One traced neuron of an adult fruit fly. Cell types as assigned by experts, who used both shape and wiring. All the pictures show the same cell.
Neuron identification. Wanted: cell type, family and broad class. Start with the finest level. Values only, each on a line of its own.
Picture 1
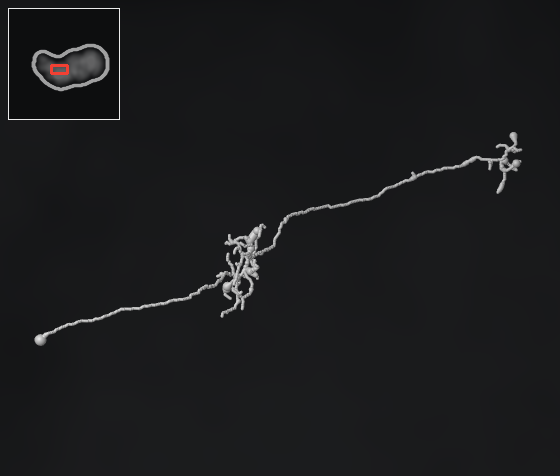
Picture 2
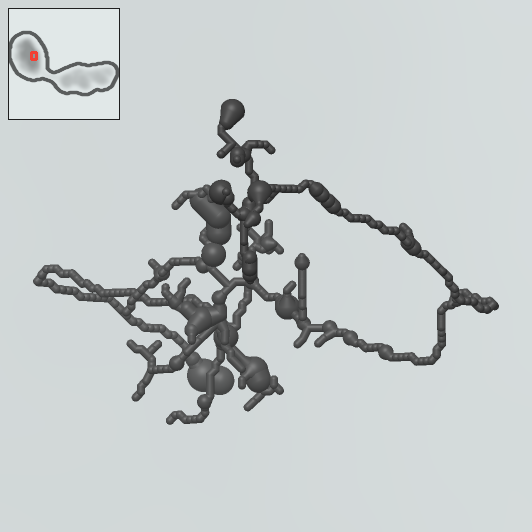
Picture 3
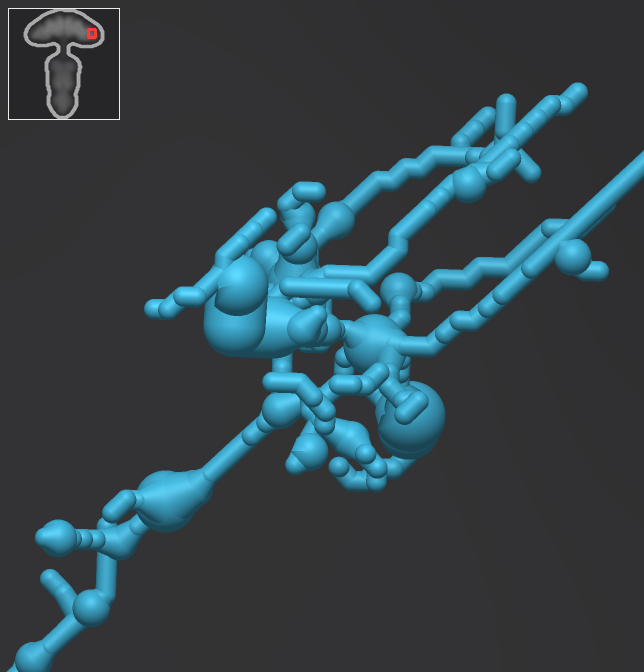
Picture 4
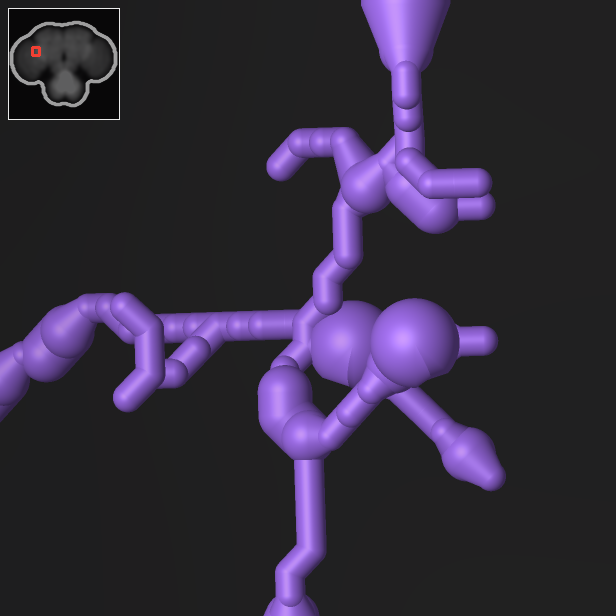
Tm5b
Tm
optic-lobe intrinsic neuron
